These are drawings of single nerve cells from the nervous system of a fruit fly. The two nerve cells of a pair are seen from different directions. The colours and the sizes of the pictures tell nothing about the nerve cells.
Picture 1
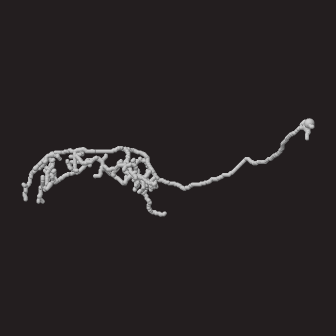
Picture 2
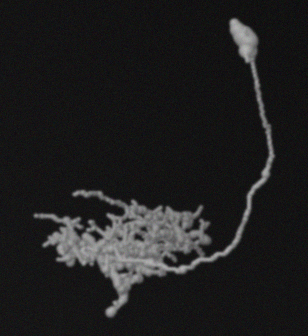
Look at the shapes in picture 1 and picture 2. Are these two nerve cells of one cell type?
no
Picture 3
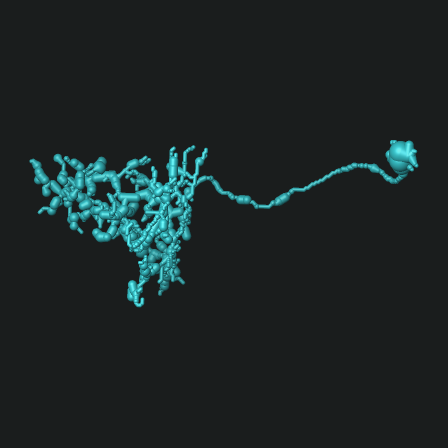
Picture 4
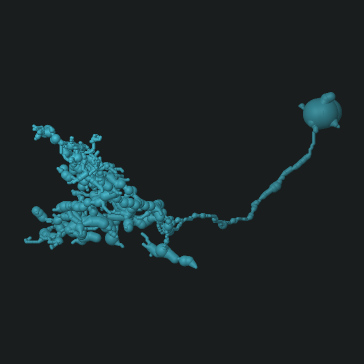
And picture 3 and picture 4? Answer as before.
yes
